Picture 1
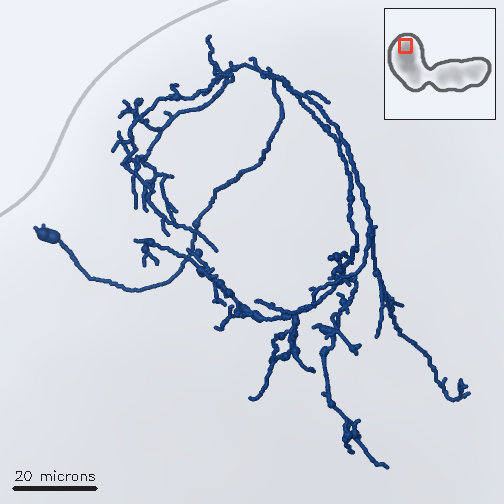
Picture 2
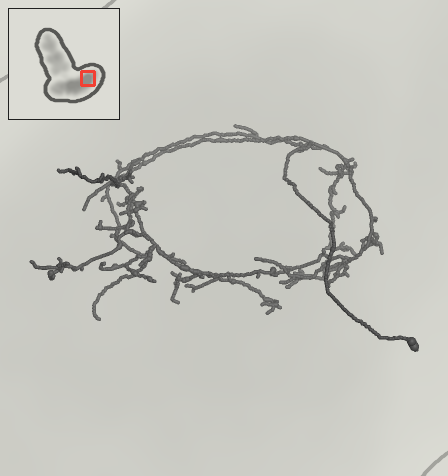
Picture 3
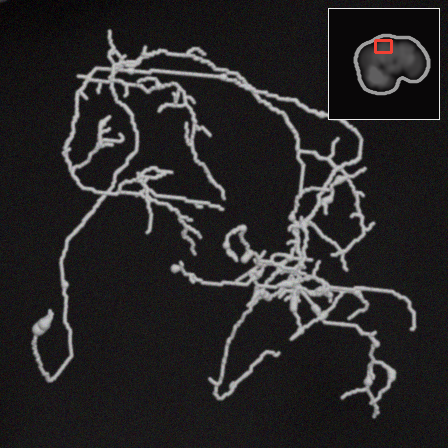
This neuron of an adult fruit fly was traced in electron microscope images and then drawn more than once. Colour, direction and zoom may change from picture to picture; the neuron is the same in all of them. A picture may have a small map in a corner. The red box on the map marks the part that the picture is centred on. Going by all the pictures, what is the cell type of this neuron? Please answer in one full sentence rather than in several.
This neuron belongs to the cell type CL024_a.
